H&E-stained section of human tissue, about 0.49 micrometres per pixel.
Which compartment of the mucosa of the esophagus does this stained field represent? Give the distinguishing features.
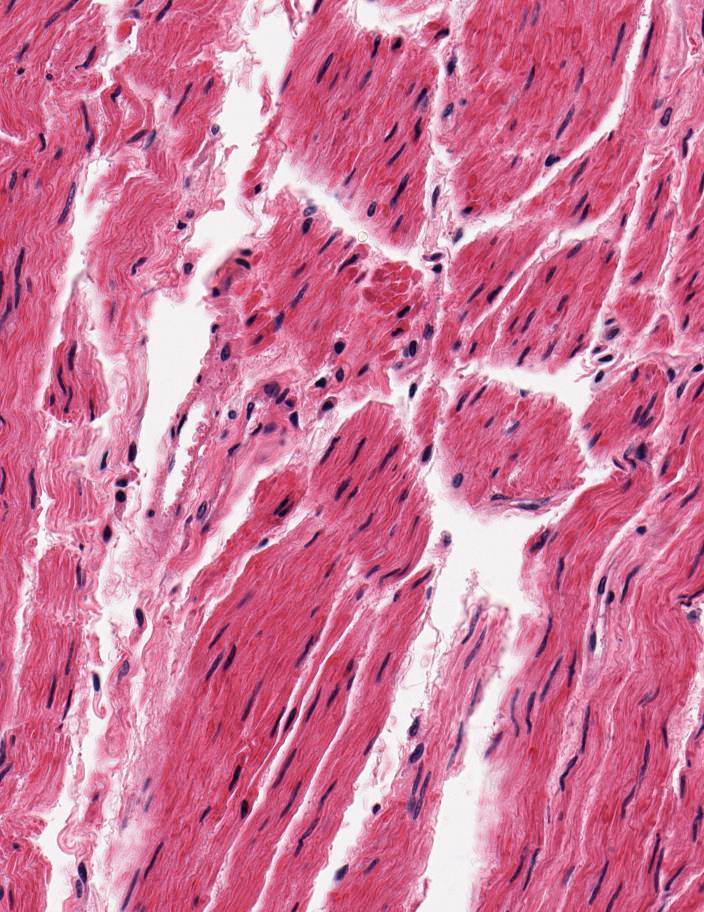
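Answer: smooth muscle. First, bundles of pink muscle fibres, parted by narrow white clefts, fill the whole field. Second, elongated dark purple nuclei lie within the fibres along their long axis, in deep pink cytoplasm with a fine lengthwise fibrillar texture.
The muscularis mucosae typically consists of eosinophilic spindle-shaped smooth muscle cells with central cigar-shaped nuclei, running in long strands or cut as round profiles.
Third, bundles in the upper middle and centre right, cut obliquely or across, show short oval nuclei.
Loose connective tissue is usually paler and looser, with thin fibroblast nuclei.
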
